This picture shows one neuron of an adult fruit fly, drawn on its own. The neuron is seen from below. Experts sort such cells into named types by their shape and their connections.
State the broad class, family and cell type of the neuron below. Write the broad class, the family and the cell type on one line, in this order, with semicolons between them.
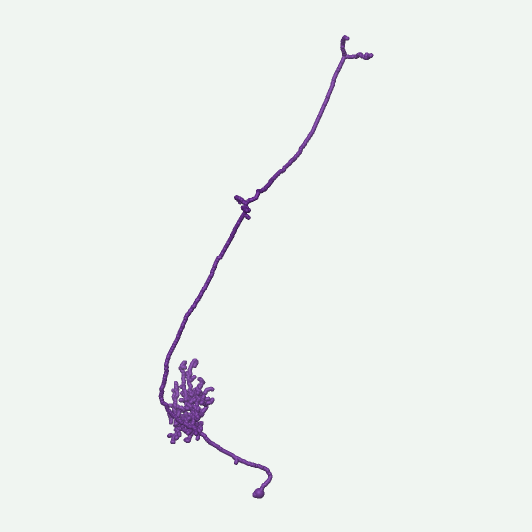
visual projection neuron; MeTu; MeTu4a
